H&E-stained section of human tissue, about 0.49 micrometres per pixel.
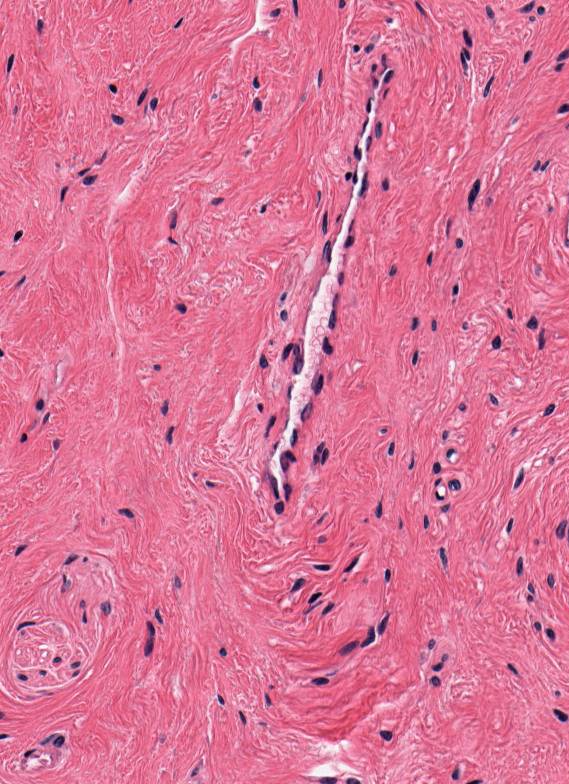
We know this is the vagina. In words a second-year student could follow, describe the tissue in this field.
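It's all densely packed pink collagen, sparse in cells. Fibres are wavy, swirling in interlacing bundles, not one direction. The nuclei are small, dark, mostly spindle-shaped to oval. At the lower left edge sits a small rounded structure of concentric pale wavy fibres with a few nuclei.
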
